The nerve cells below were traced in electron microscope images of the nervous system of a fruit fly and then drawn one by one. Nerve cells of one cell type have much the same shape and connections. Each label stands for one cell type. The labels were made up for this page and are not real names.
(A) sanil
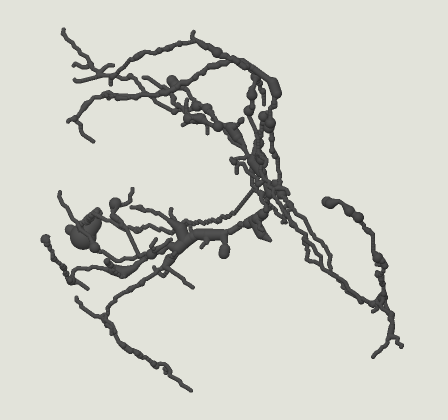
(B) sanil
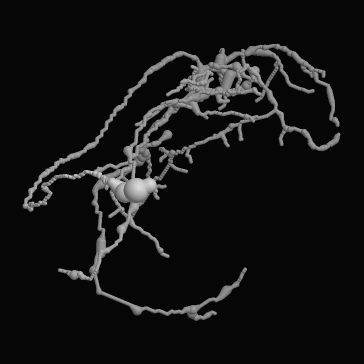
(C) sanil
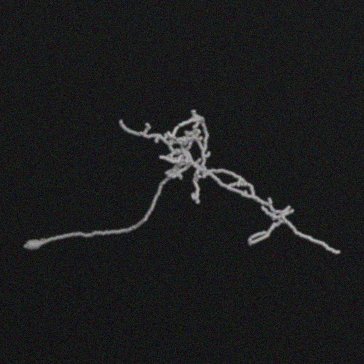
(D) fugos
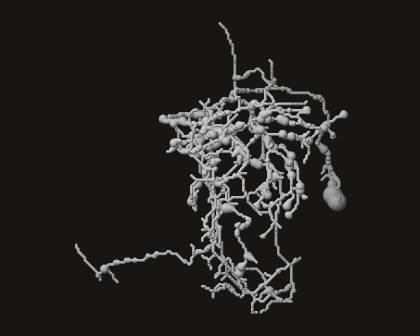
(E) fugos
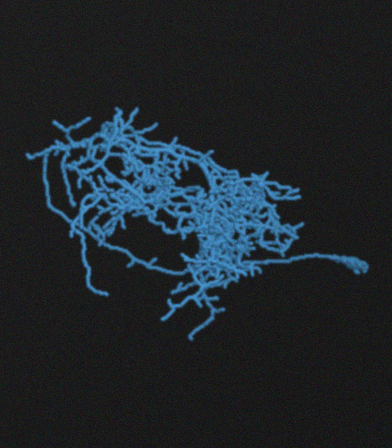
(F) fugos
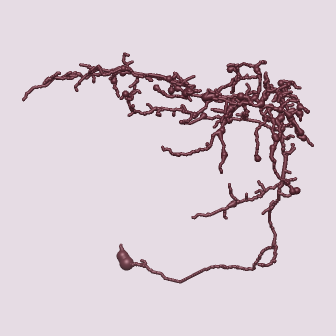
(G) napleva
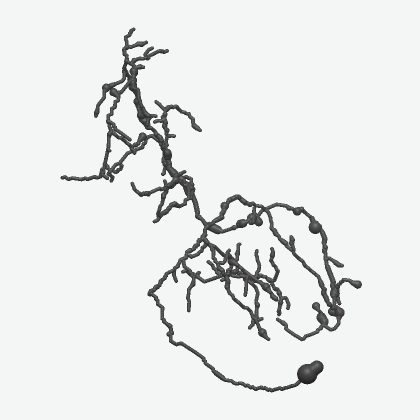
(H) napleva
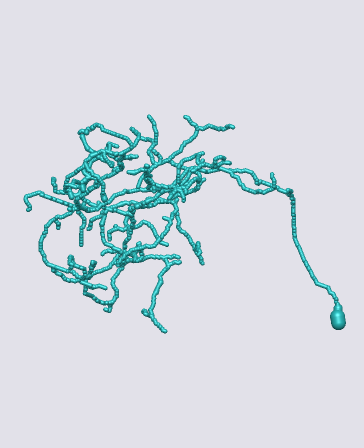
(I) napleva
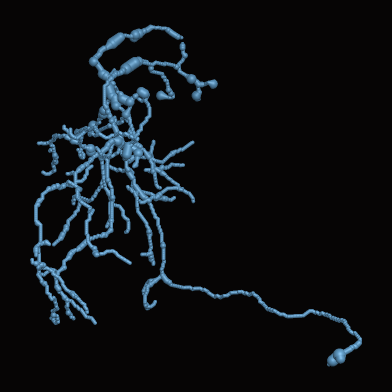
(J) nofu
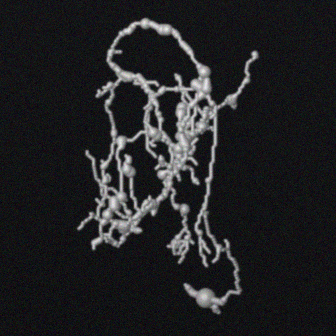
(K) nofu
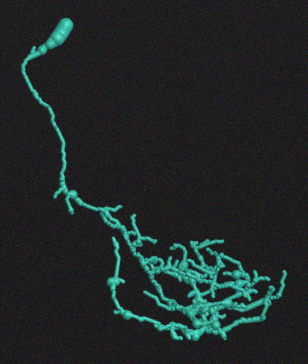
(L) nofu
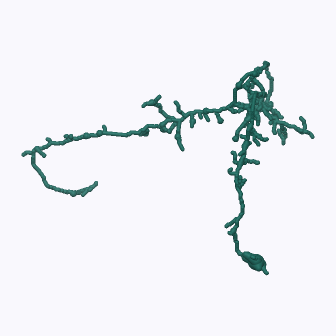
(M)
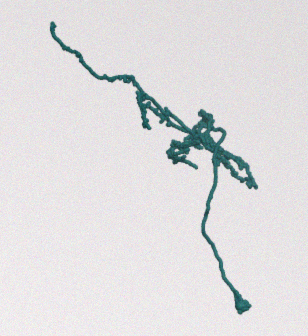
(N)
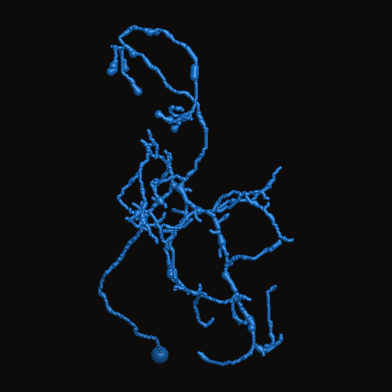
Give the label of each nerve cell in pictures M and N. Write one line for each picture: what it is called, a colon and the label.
M: sanil
N: napleva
